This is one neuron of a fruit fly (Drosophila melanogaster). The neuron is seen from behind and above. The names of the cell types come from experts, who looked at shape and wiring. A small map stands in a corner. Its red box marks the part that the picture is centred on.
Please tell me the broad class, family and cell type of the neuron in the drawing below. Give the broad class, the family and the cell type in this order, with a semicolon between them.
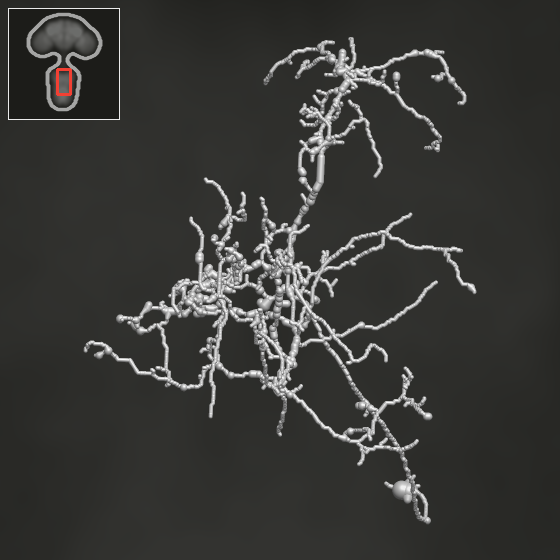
nerve-cord intrinsic neuron; hemilineage 07B; IN07B031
